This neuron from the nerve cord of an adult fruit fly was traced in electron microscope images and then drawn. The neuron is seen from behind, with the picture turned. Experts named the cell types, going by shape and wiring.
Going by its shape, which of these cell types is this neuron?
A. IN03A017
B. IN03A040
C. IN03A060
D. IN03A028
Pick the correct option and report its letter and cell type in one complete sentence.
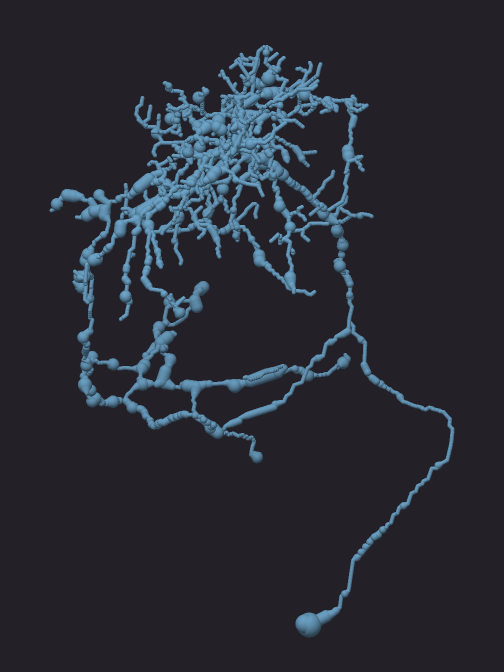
The cell type matching the neuron is IN03A040, which option B provides.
